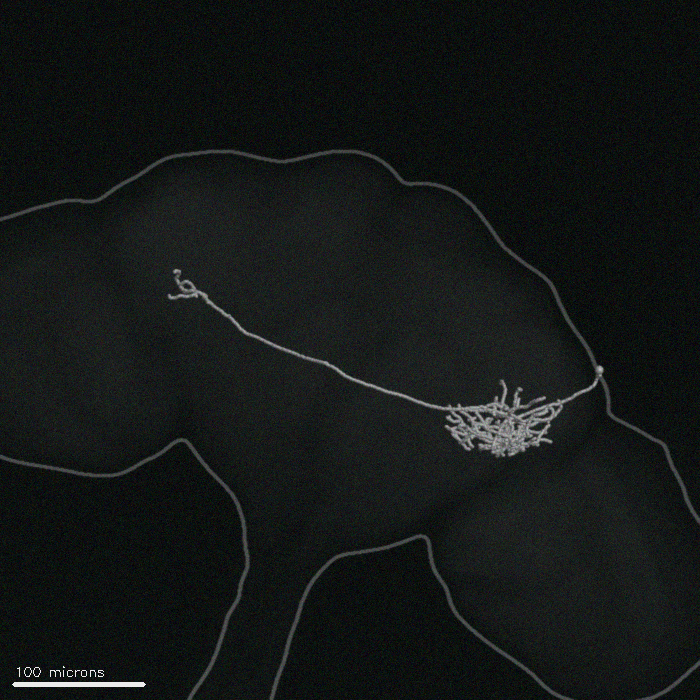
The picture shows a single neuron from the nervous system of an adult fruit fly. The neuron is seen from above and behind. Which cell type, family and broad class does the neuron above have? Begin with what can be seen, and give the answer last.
It lies in the brain. The cell body is on the right of the picture. By the scale bar it is about 350 microns wide in this view. The cell type is PVLP064. The family is hemilineage VLPl&d1_lateral. Its broad class is central-brain intrinsic neuron.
